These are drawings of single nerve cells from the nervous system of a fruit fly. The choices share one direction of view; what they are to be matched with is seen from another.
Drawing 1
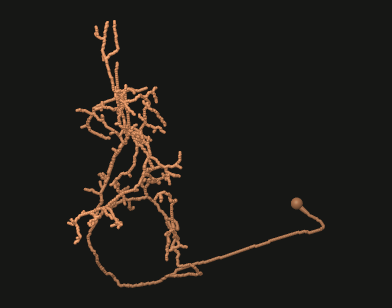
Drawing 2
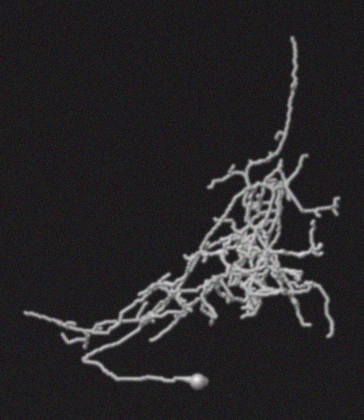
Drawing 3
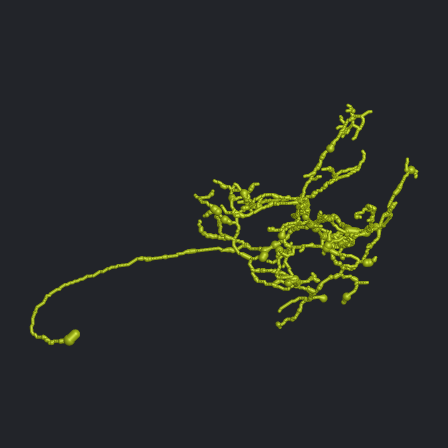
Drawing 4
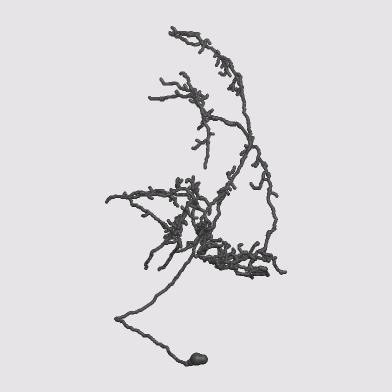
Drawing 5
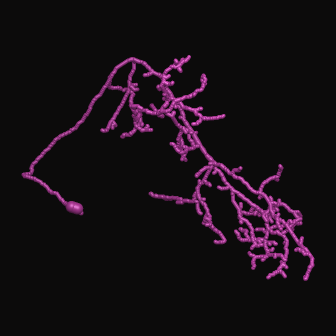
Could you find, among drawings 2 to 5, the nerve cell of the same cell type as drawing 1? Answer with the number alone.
3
